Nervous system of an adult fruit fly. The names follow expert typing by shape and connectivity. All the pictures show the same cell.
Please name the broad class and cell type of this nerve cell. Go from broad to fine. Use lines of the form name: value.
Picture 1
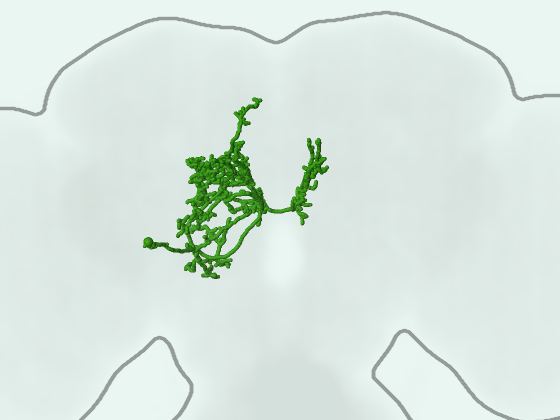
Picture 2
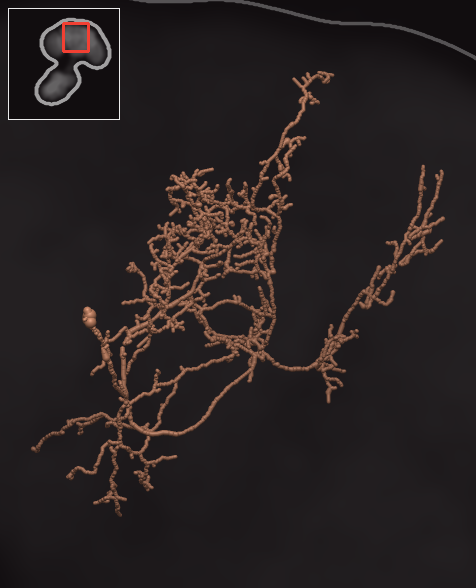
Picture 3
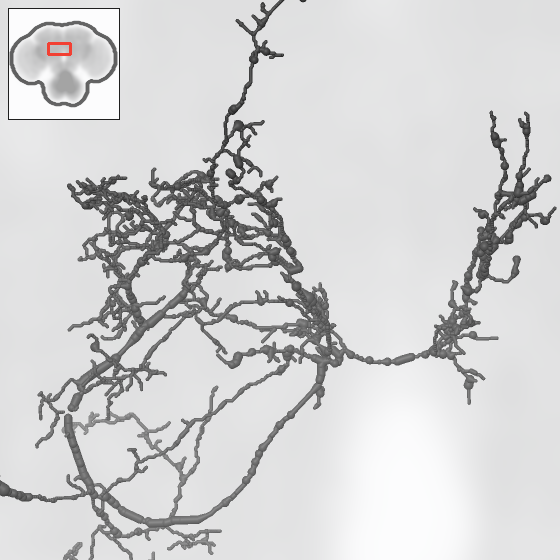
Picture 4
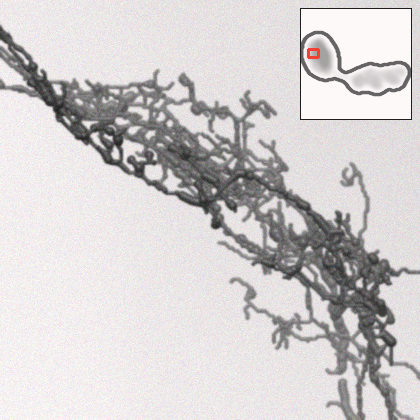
broad class: central-brain intrinsic neuron
cell type: LAL101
